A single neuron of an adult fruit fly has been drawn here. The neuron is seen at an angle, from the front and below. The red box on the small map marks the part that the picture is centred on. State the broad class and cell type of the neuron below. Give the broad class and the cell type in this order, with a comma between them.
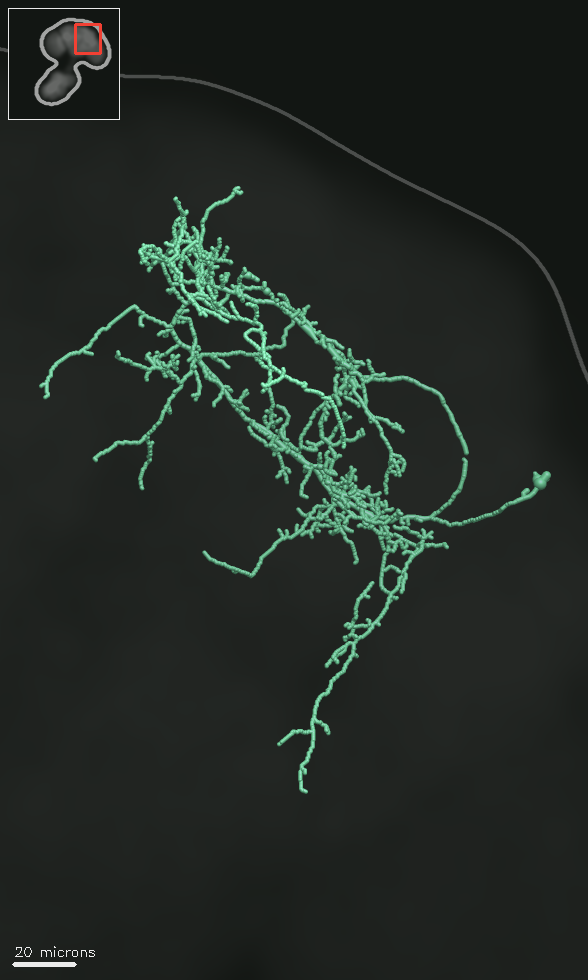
central-brain intrinsic neuron, CL362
